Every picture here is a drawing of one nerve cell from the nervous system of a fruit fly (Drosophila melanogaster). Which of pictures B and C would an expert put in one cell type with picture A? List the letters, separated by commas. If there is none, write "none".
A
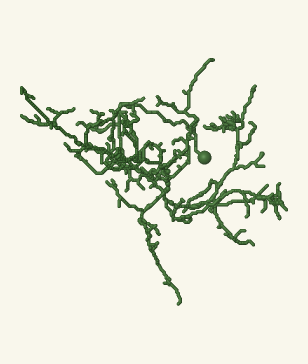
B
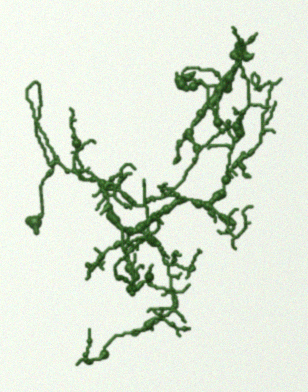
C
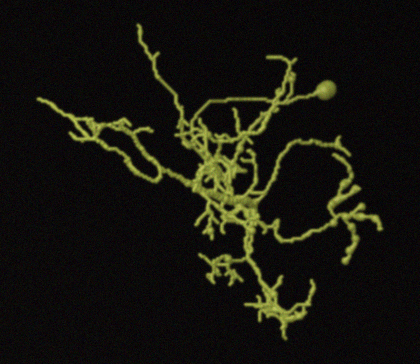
none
